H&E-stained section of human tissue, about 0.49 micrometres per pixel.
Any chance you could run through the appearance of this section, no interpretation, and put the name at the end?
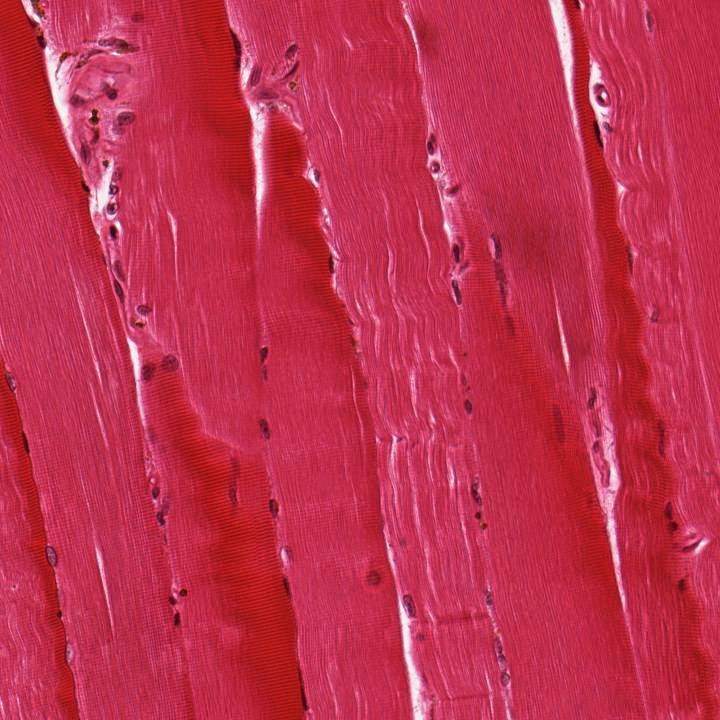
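Long, broad, parallel fibres fill the field, running top to bottom with a slight tilt toward the lower right. Their cytoplasm stains a deep, even red-pink. Small dark nuclei, elongated ovals with their long axis along the fibres, lie at the fibre edges, not centrally. This is skeletal muscle.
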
